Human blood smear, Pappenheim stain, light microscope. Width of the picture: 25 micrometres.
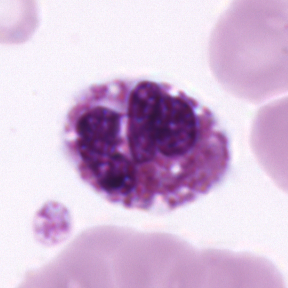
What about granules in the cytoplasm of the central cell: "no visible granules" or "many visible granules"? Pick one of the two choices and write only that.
Many visible granules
